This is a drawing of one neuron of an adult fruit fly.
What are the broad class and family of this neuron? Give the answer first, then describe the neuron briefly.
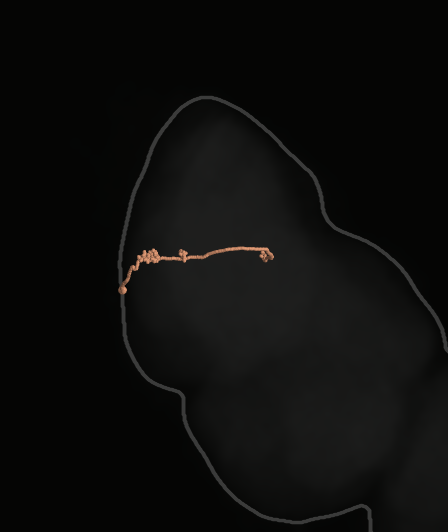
Its broad class is optic-lobe intrinsic neuron. The family is Tm. In this view it is more than twice as wide as it is tall.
